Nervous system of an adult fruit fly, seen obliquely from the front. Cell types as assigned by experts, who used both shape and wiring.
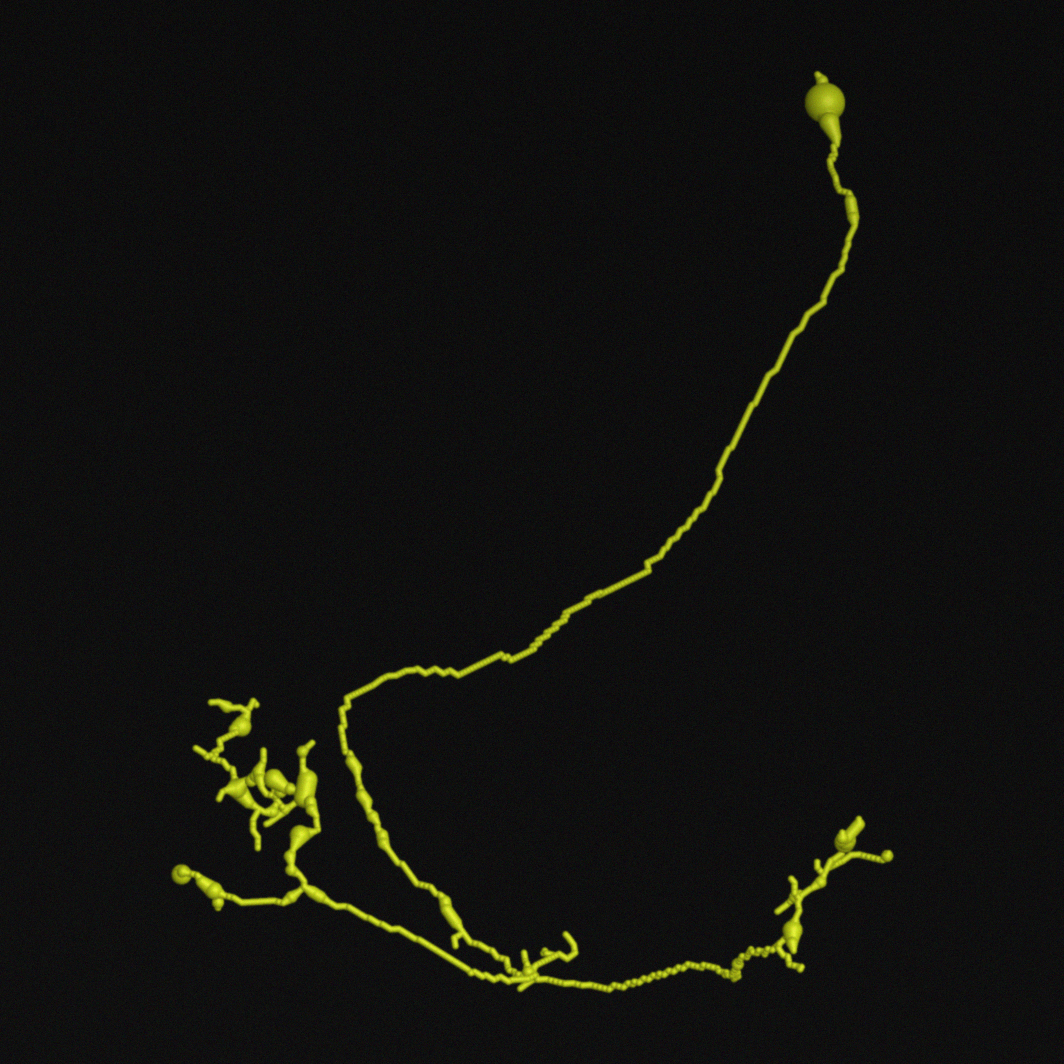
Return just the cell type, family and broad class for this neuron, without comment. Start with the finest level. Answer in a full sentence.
Type vDeltaL of class CX, a central-brain intrinsic neuron.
